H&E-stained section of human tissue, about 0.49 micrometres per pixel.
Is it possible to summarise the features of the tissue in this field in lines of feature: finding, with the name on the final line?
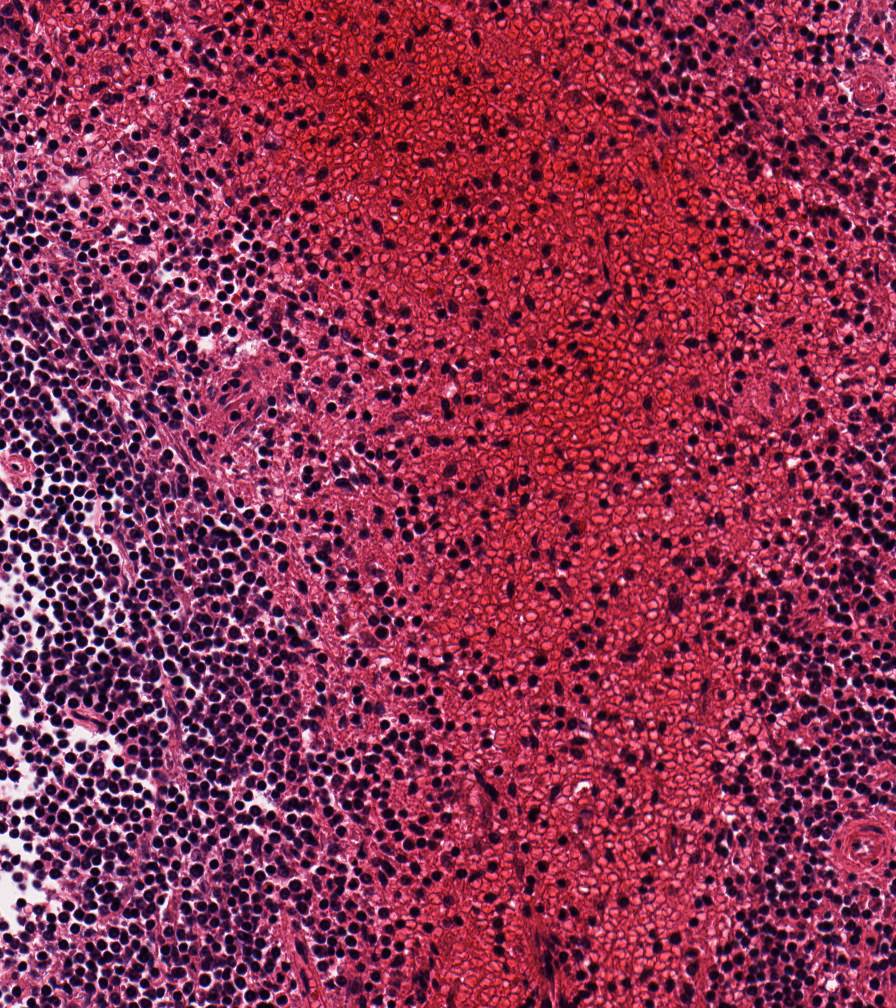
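Centre and upper middle: densely packed red blood cells, a broad zone.
Either side: cell-dense areas, dark nuclei.
Lower left: closely packed lymphocytes, small round dark nuclei, scant cytoplasm, filling that part.
Red zone: scattered dark nuclei among tightly packed erythrocytes.
Between lymphocytes and red zone: paler pink band, elongated spindle-shaped nuclei.
Name: spleen.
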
